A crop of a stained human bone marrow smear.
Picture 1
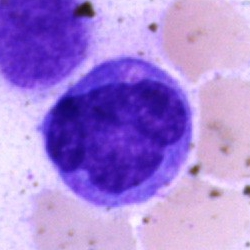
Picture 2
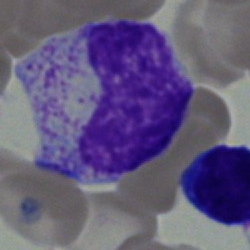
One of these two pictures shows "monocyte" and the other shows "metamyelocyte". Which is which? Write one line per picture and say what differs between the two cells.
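Picture 1: monocyte. No distinct granules are seen in the cytoplasm.
Picture 2: metamyelocyte. Many small purple granules are scattered through the cytoplasm.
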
